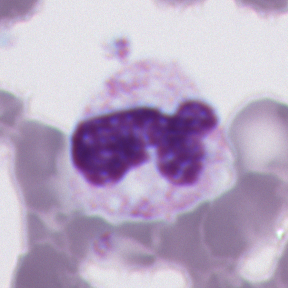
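Segmented neutrophil in the middle of the field: its nucleus, as I see it, has two lobes joined by a broad connection, and the notch between them opens towards the bottom of the cell. The cytoplasm looks pale and faintly pinkish, with fine pink-violet granules scattered through it.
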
